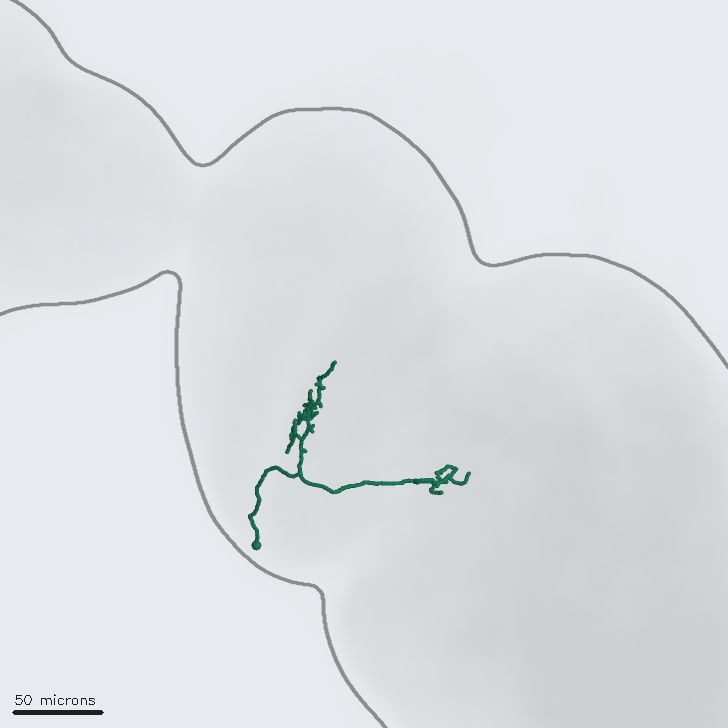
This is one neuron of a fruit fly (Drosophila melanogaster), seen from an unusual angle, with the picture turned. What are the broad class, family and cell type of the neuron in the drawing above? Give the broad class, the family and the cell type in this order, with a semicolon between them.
visual projection neuron; hemilineage VPNp2; LC18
